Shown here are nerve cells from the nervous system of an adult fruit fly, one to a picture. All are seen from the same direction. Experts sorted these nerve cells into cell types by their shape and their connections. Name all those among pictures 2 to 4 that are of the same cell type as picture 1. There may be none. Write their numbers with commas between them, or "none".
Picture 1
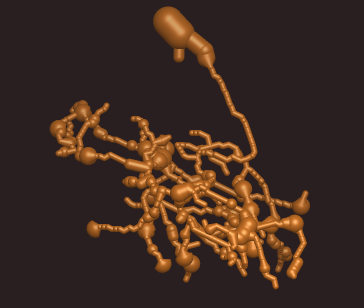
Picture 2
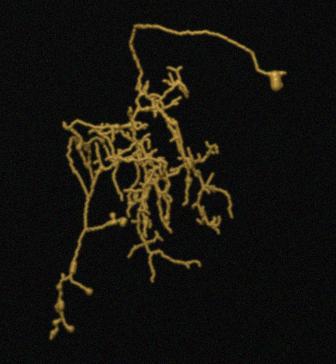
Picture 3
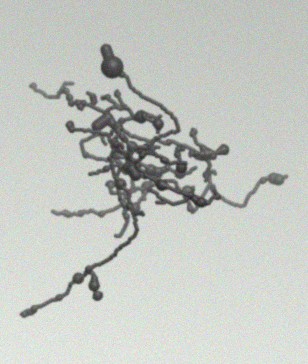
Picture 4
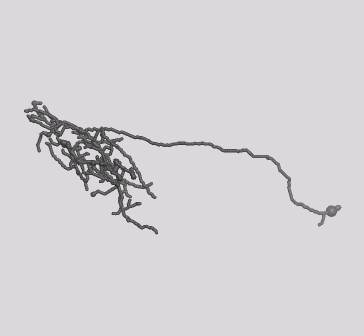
3, 4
